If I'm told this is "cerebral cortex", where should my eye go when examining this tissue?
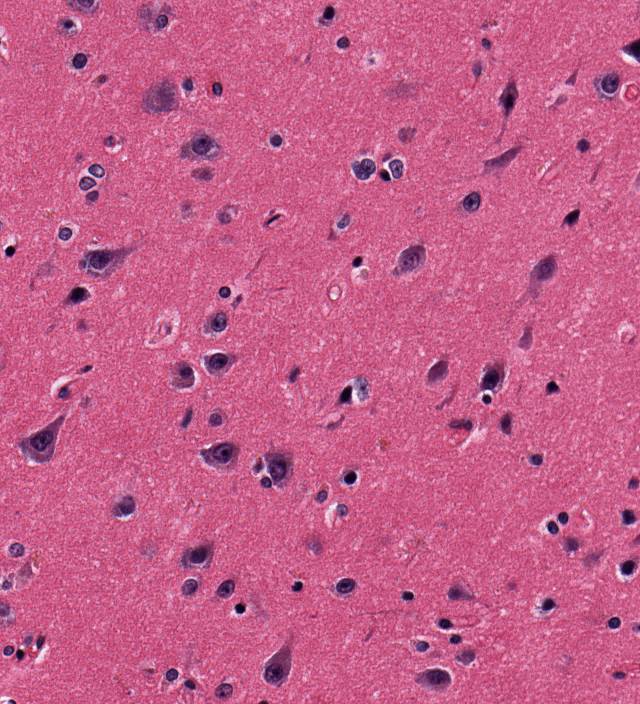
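The large neurons fit cerebral cortex: they have a triangular, pyramidal body with a single tapering process, as at the lower left.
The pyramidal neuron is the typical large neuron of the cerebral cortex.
Each has a rim of purplish cytoplasm around a round, paler nucleus, and some have small dark glial nuclei lying closely against the cell body. Between the neurons are many small cells with round, dark, dense nuclei and scant visible cytoplasm.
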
